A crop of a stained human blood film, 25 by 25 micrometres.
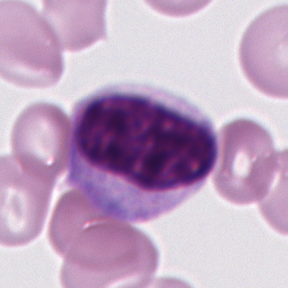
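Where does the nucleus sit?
Toward the top of the cell.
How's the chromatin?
Coarsely clumped, dark purple masses with paler streaks in between.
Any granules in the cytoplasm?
No distinct ones are visible.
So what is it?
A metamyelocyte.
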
